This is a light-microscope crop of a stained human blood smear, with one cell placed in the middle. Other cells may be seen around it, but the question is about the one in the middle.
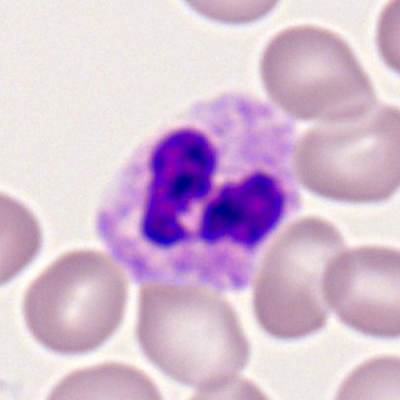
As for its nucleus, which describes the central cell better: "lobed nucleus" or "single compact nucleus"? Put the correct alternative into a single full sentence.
Rather than one mass, the nucleus consists of distinct lobes.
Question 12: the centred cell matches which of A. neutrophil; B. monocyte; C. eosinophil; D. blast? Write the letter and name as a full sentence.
Option A is the correct option, with the middle cell being a neutrophil.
